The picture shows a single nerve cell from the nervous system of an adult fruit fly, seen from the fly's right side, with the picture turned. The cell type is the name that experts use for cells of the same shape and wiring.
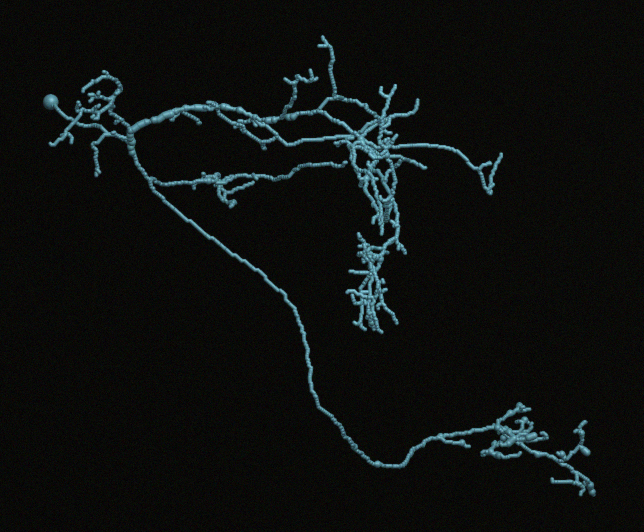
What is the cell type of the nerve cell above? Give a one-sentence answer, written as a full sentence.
In the scheme of cell types, this nerve cell is IB070.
